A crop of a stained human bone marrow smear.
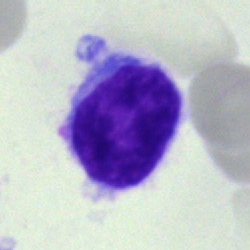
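Hairy cell: notice first the small ragged projections sticking out from its upper-left and lower edges. The pale blue cytoplasm you can see lies mostly along the upper-left edge. Inside, the chromatin is dense and dark purple, with patchy lighter areas.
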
